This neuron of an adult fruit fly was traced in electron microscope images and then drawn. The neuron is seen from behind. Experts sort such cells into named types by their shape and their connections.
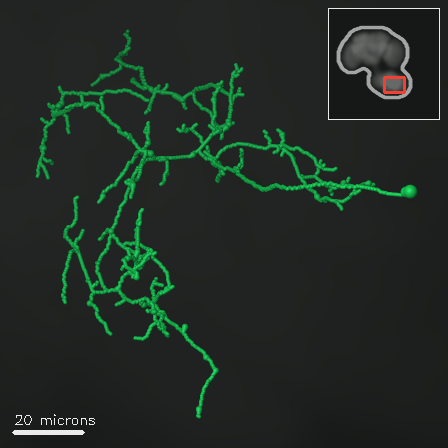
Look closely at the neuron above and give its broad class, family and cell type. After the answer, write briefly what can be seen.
This is a nerve-cord intrinsic neuron. The family is hemilineage 12B. It is of cell type IN12B087. The cell body is on the right of the picture. From top to bottom in the picture it spans about 110 microns. The picture shows dozens of branch ends.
